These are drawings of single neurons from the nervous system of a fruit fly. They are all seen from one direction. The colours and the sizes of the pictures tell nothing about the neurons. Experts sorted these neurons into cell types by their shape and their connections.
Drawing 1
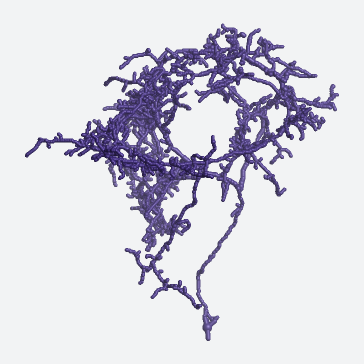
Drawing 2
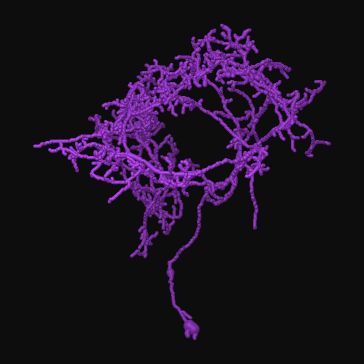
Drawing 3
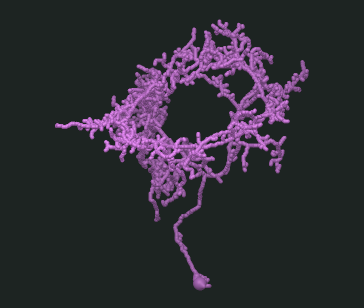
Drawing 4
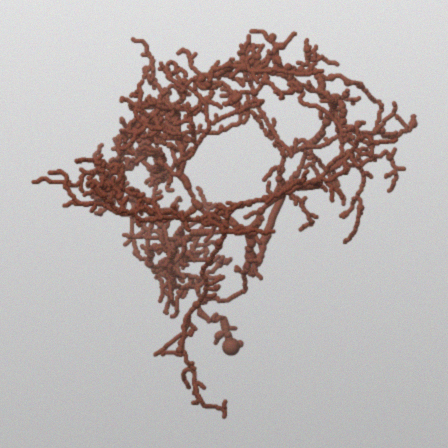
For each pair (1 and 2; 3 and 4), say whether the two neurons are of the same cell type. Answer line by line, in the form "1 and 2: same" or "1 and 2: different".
1 and 2: same
3 and 4: same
